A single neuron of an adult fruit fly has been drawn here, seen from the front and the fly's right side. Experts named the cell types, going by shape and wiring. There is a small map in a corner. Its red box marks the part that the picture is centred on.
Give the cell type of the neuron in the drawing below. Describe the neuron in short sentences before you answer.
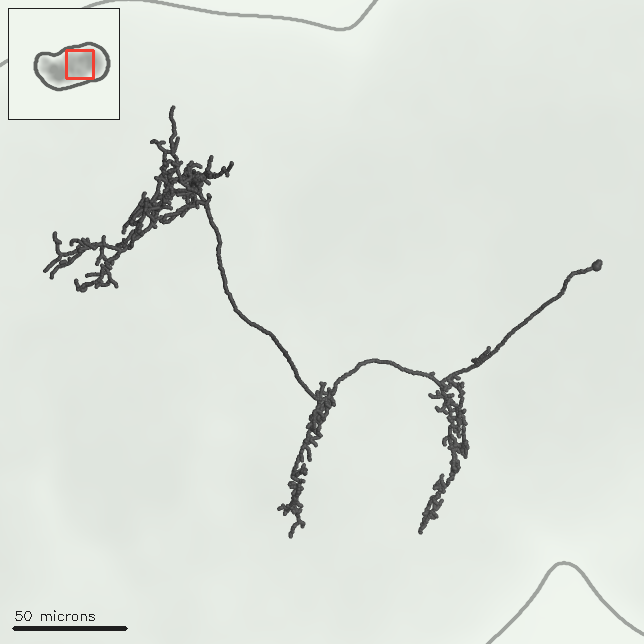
The cell body is on the right of the picture. By the scale bar it is about 250 microns wide in this view. Dozens of branch ends can be seen. It is a central-brain intrinsic neuron. Its cell type is mAL_m2a.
